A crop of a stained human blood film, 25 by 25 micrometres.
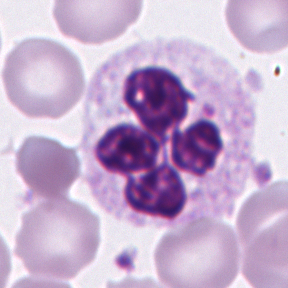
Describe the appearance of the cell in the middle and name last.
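The nucleus is divided into four separate lobes, arranged roughly in a cross around the centre of the cell. The cytoplasm is plentiful and pale pinkish-lilac, with fine lilac granules scattered through it. This is a segmented neutrophil.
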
